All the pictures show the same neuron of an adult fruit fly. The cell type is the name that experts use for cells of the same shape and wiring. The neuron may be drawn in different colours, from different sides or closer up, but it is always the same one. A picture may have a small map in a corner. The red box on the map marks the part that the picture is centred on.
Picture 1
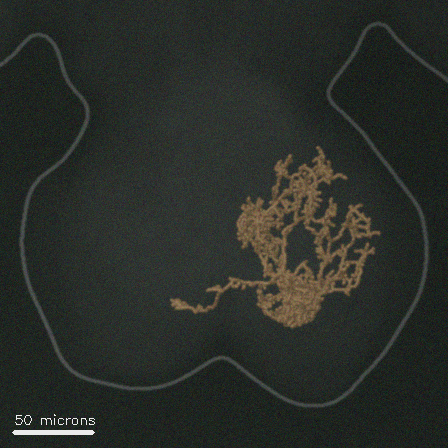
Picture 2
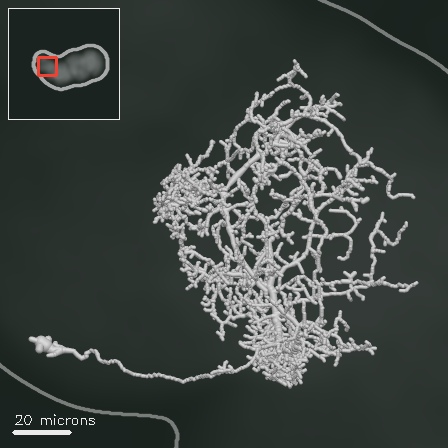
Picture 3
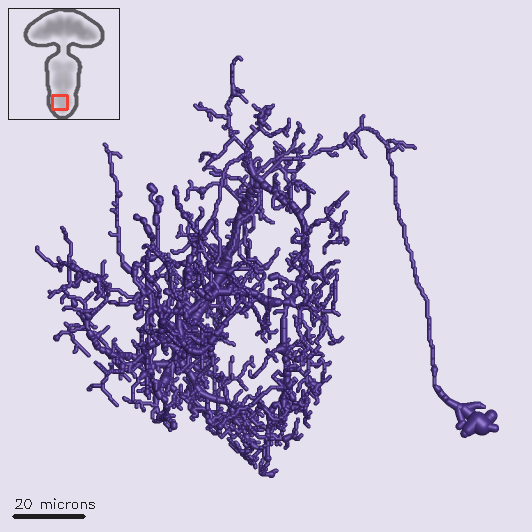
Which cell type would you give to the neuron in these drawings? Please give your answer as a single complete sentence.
It is as IN14A004 that this neuron is typed.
